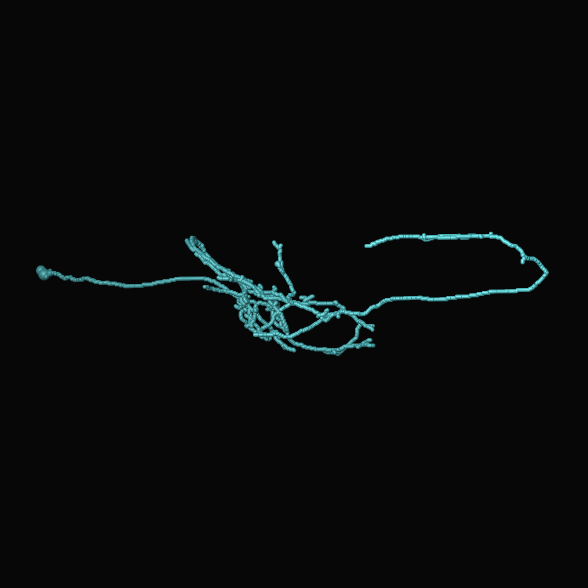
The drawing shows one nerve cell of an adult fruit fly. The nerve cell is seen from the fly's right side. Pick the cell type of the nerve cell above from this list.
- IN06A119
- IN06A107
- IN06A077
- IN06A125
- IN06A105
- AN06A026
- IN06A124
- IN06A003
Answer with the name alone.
IN06A107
